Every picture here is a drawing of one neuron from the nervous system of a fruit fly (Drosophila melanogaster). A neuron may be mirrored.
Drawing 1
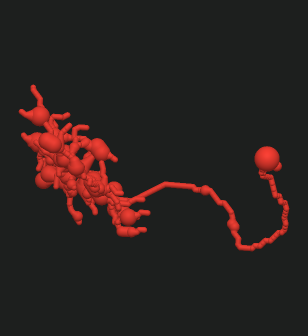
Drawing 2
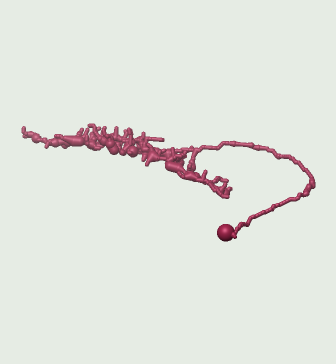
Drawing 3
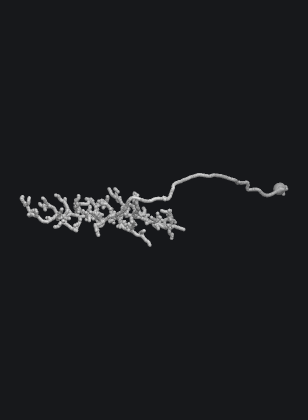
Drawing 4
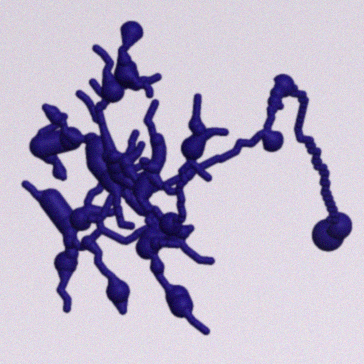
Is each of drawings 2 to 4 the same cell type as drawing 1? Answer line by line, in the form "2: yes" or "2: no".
2: yes
3: yes
4: yes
